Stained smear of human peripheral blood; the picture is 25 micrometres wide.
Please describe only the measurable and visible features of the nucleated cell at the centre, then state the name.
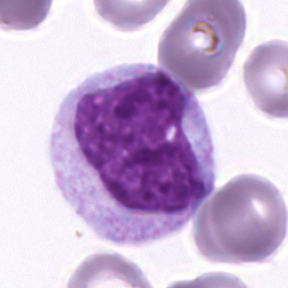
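First, the size: I'd put the cell at about 15 micrometres across, with the nucleus filling about 60% of its area. There's a notch in the right side of the nucleus. The cytoplasm is pale greyish-blue, and its rim looks widest at the lower left of the cell. Looking closer, it holds fine pink-violet granules. This is a myelocyte.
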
